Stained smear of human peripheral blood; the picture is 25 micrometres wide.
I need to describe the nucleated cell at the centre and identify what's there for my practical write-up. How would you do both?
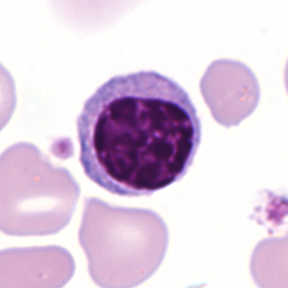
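Coarse clumps of dark purple chromatin are separated by paler gaps. The cytoplasm is a pale greyish blue and shows no vacuoles. No hair-like projections arise from the cell surface. This cell is a normoblast.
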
